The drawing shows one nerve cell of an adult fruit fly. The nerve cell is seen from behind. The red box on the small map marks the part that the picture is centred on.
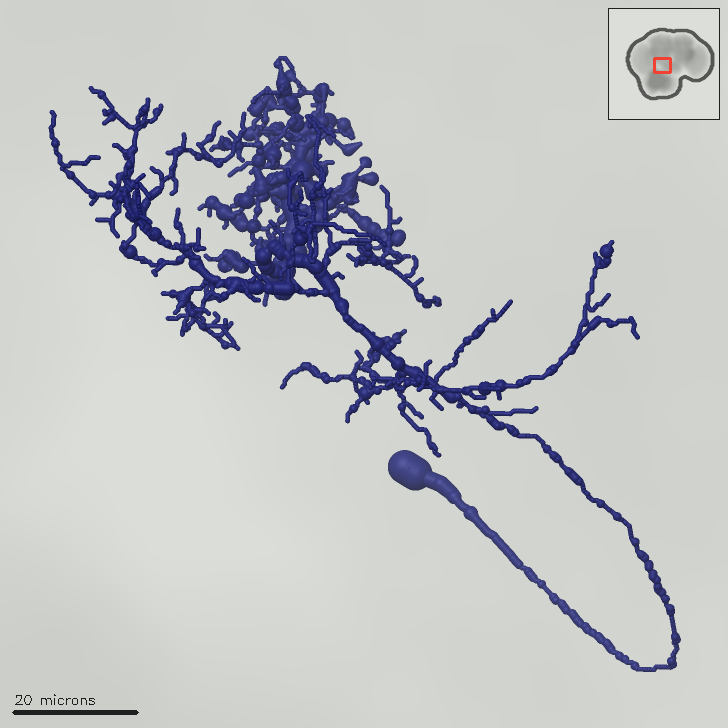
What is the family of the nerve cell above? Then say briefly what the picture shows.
The family is hemilineage MD3. It is a central-brain intrinsic neuron. By the scale bar it is about 100 microns wide in this view. In this view it is about as wide as it is tall.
